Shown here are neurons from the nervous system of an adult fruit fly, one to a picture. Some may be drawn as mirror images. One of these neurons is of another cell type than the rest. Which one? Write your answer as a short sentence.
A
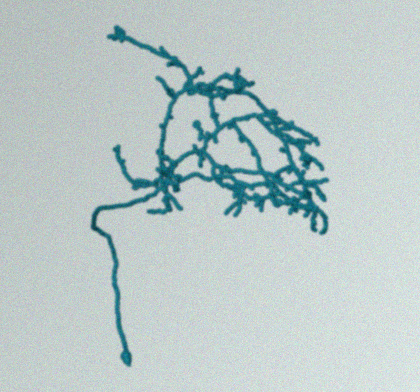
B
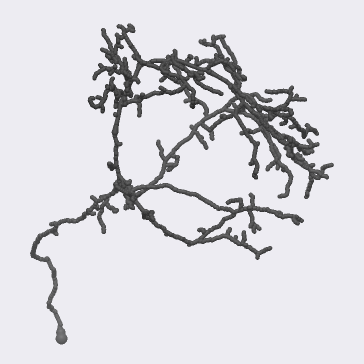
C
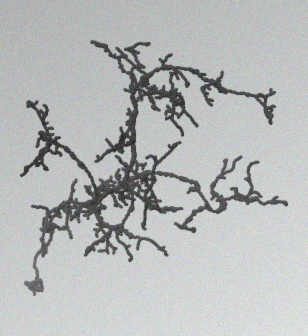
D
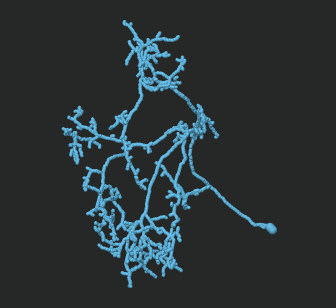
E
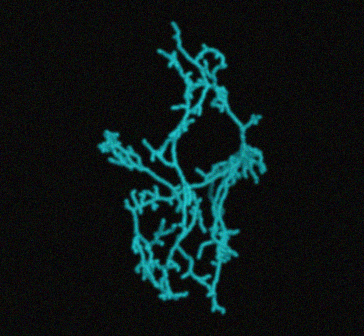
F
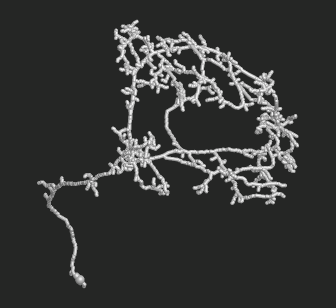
The neuron in picture C is of another cell type than the rest.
